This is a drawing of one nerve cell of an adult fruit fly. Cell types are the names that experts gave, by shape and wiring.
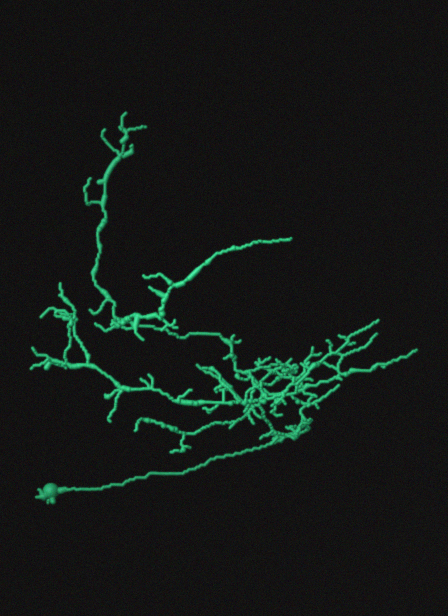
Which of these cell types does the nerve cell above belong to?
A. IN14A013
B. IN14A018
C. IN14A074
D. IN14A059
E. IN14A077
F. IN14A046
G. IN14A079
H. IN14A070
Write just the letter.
B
